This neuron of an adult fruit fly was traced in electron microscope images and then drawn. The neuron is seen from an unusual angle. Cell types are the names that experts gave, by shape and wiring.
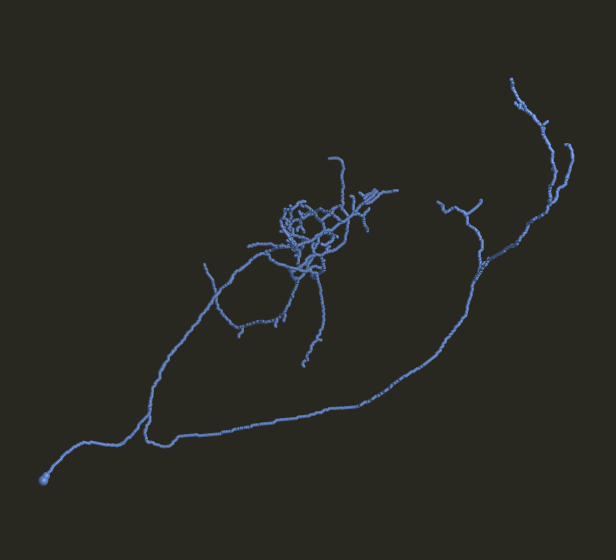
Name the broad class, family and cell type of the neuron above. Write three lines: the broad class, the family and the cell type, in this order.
central-brain intrinsic neuron
hemilineage VLPl&p1_posterior
SLP451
